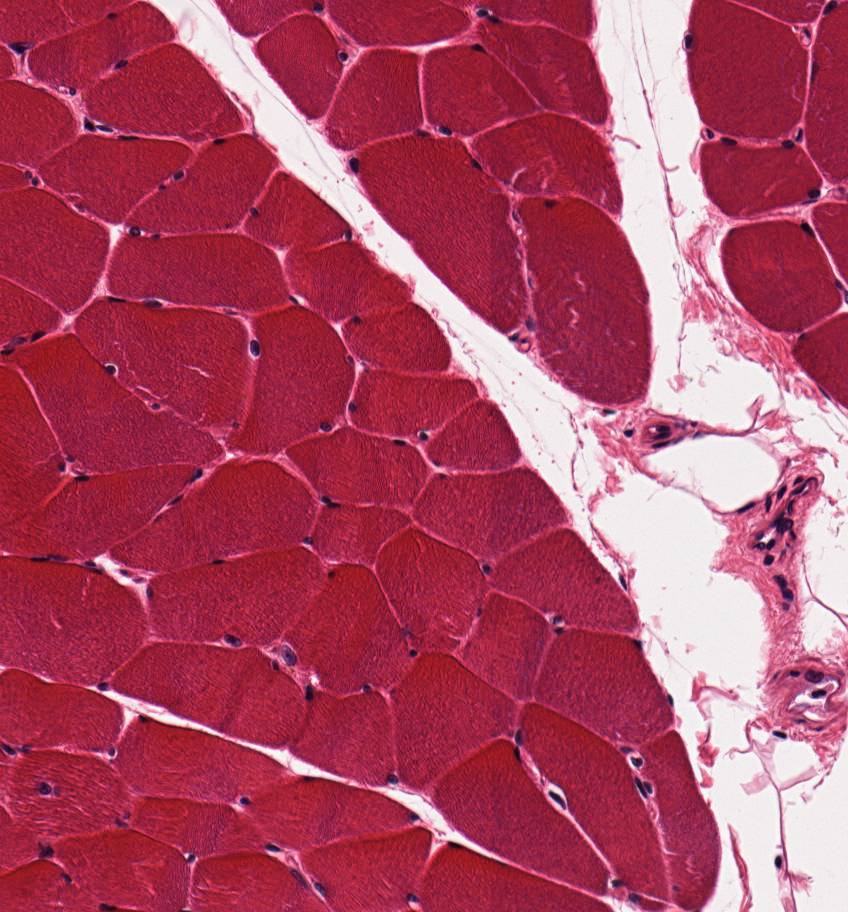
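Skeletal muscle, stained with haematoxylin and eosin. Notice how the muscle fibres have polygonal, angular outlines and sit closely packed against one another. Their nuclei lie at the periphery of each fibre. The fibre cytoplasm is deep red and evenly stained, with a fine stippled texture. Within each fascicle, only a thin layer of endomysium separates neighbouring fibres.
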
